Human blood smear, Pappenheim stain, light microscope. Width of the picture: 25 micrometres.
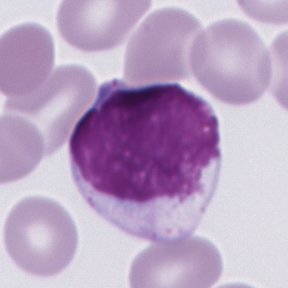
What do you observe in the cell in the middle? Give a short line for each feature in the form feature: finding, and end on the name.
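Position of nucleus: upper part of cell, cytoplasm below.
Cytoplasm: crescent along lower edge.
Granules: only a few, fine, reddish-purple.
Outline: smooth, no hair-like projections.
Cell: large granular lymphocyte.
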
